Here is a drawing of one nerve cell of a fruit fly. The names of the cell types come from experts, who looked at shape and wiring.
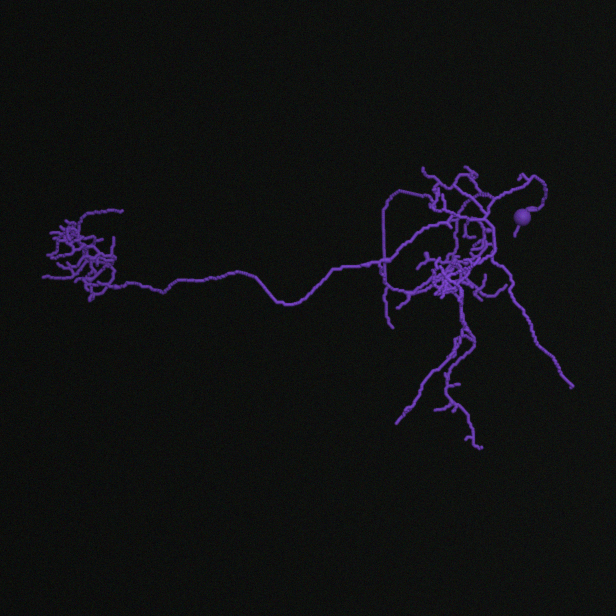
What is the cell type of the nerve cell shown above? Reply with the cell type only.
PAM12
